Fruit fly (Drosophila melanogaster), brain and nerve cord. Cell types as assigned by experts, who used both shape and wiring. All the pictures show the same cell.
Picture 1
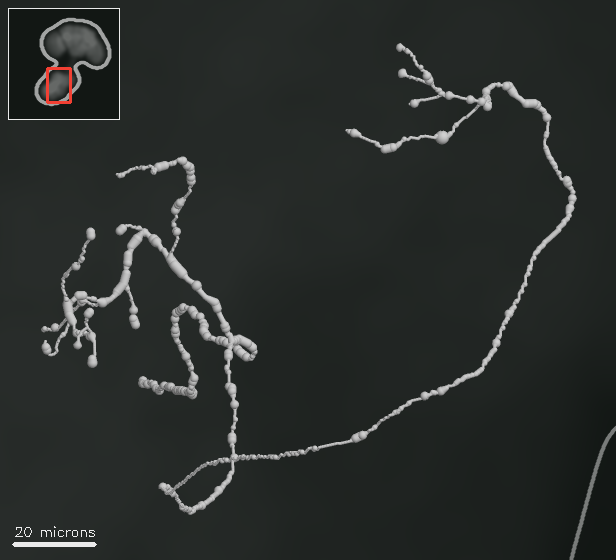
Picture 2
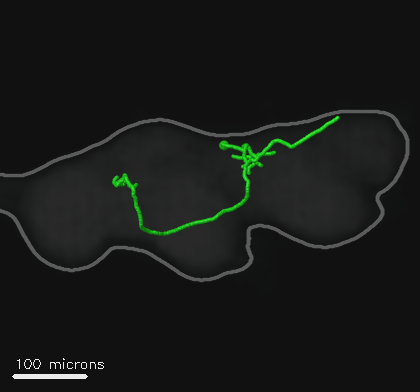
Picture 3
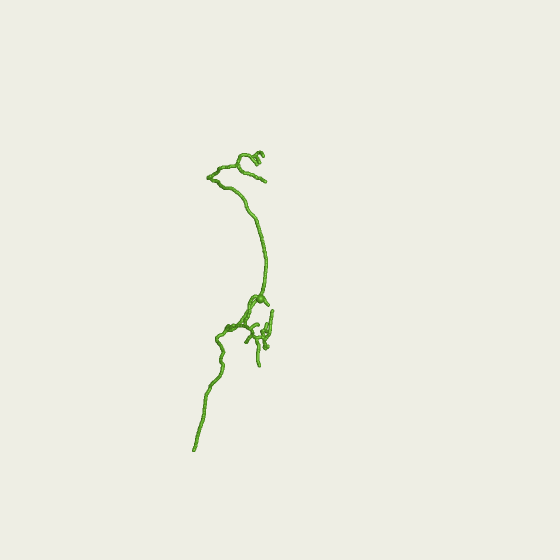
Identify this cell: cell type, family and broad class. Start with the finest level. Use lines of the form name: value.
cell type: SNpp21
family: class mechanosensory proprioceptive
broad class: sensory neuron entering the nerve cord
